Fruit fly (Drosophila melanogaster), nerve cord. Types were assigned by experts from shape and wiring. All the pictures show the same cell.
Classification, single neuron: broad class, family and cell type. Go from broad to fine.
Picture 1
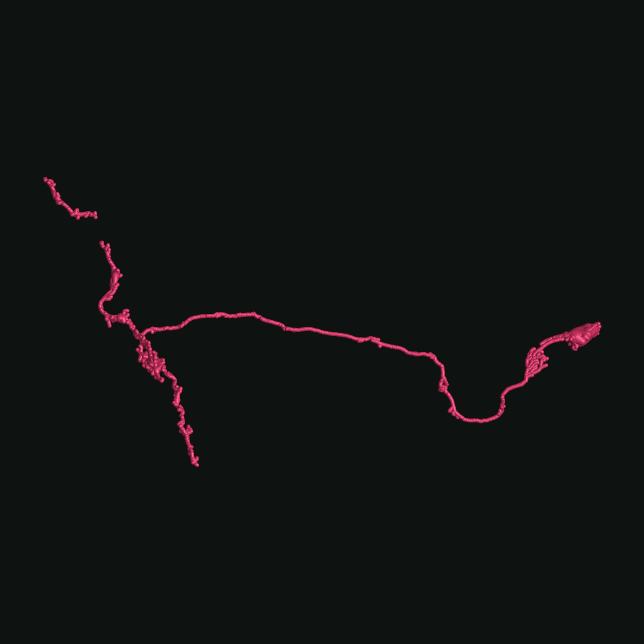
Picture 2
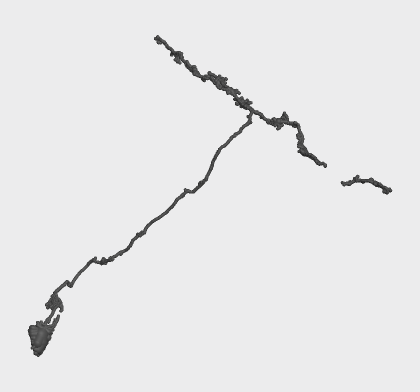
nerve-cord intrinsic neuron; hemilineage 21A; IN21A037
